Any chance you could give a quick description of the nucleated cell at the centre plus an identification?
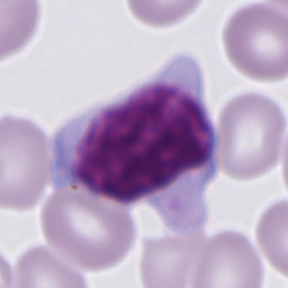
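The pale cytoplasm of this cell reaches out in a pointed tongue toward the upper right. Most of the cell's area is taken up by the nucleus. Neither coarse granules nor vacuoles appear in the cytoplasm. This is a large granular lymphocyte.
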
